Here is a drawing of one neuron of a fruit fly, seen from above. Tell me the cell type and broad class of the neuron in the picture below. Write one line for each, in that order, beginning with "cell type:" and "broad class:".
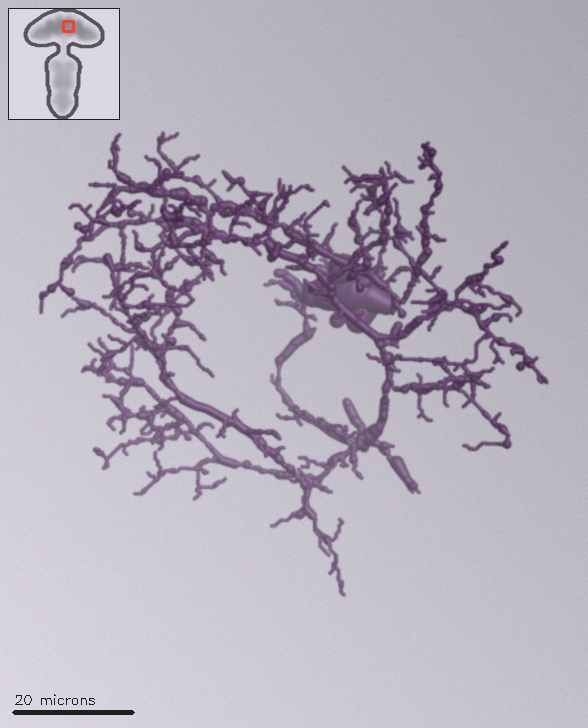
cell type: MN7
broad class: motor neuron of the brain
